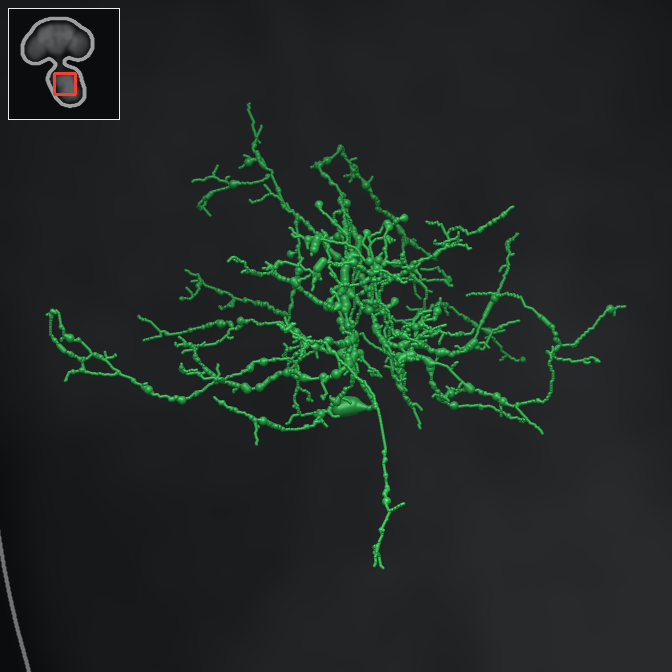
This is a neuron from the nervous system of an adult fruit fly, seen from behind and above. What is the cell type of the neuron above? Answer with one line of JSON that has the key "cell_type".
{"cell_type": "IN00A048"}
